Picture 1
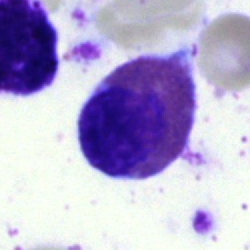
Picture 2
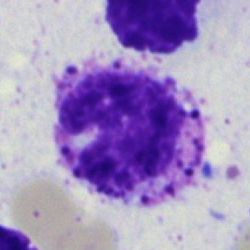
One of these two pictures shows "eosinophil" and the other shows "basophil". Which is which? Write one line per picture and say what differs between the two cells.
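Picture 1 – eosinophil. The cytoplasm is abundant, taking up about half of the cell.
Picture 2 – basophil. The nucleus fills most of the cell.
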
